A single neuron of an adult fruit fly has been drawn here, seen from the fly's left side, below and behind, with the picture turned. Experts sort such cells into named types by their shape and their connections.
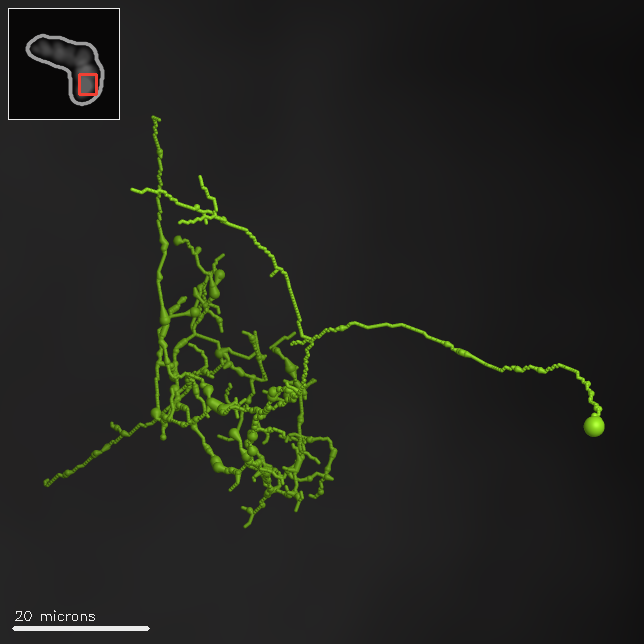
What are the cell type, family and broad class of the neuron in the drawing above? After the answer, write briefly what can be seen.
Its cell type is LAL067. Its family is hemilineage LALa1_anterior. Its broad class is central-brain intrinsic neuron. By the scale bar it is about 85 microns wide in this view. Dozens of branch ends can be seen.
